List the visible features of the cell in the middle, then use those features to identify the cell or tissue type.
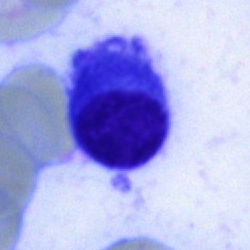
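Oval in outline, the cell is taller than it is wide. Its nuclear chromatin is dark and densely clumped. The cytoplasm stains a deep blue. Several irregular rounded knobs project from the upper edge of the cell. This is a plasma cell.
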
